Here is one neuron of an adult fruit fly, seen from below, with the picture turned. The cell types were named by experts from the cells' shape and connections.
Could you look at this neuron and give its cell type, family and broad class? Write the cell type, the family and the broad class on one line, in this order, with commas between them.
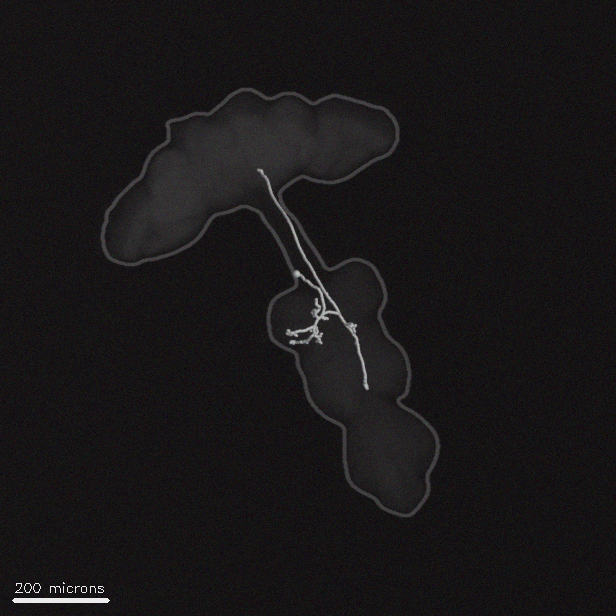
AN10B061, hemilineage 10B, ascending neuron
